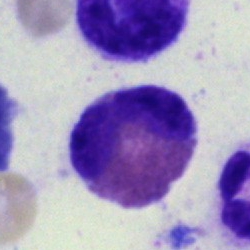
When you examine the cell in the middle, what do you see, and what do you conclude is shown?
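First, the nucleus: it lies off-centre, toward the upper and left side of the cell. Next, the chromatin: it is deeply stained a dark purple. Then the cytoplasm: in the lower right part of the cell it is pinkish-lilac, and it looks finely granular. Last, the name: this is an eosinophil.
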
